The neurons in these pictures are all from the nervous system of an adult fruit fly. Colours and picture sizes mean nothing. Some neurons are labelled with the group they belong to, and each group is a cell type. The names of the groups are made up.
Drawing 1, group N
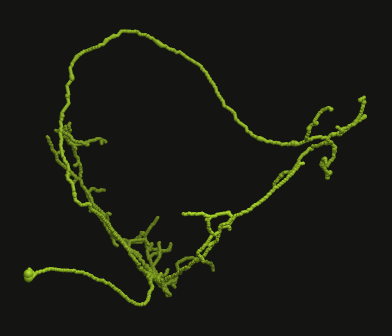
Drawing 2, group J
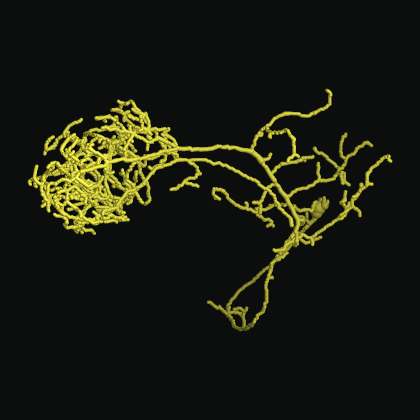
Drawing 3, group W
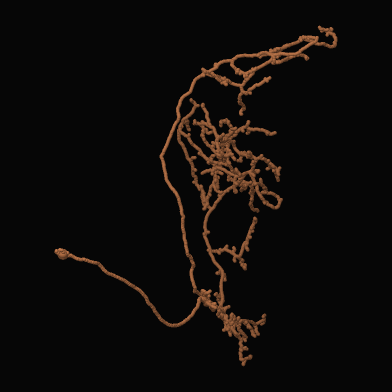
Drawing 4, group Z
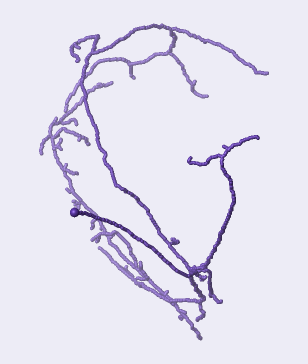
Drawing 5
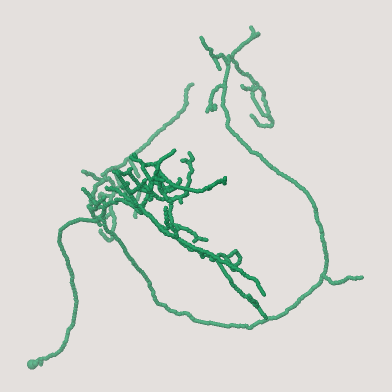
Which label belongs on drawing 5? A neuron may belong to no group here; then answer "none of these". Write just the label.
group N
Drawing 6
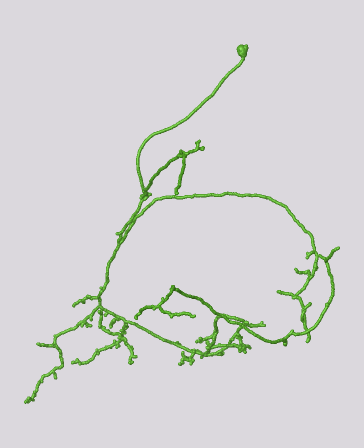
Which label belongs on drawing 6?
group W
